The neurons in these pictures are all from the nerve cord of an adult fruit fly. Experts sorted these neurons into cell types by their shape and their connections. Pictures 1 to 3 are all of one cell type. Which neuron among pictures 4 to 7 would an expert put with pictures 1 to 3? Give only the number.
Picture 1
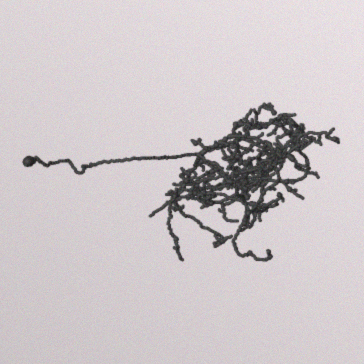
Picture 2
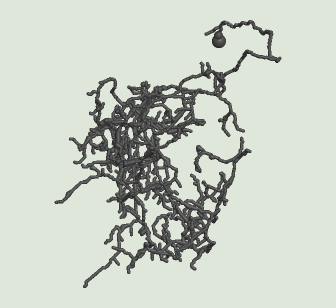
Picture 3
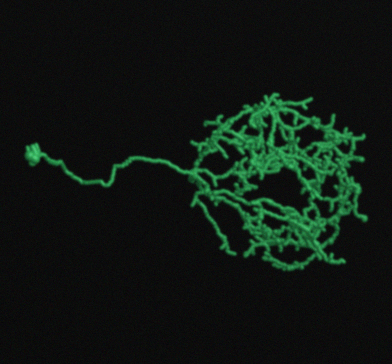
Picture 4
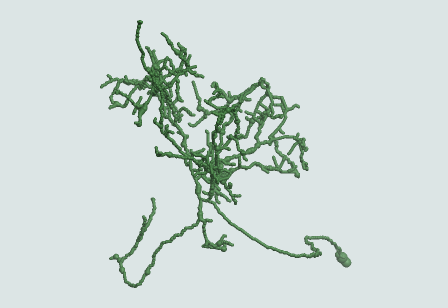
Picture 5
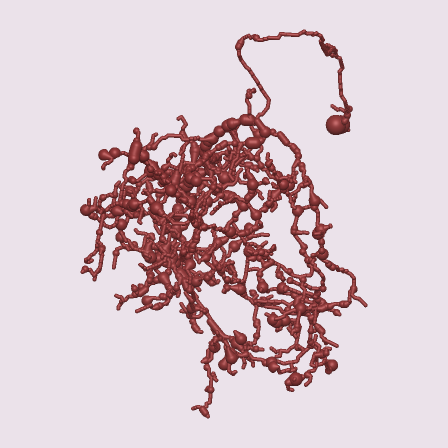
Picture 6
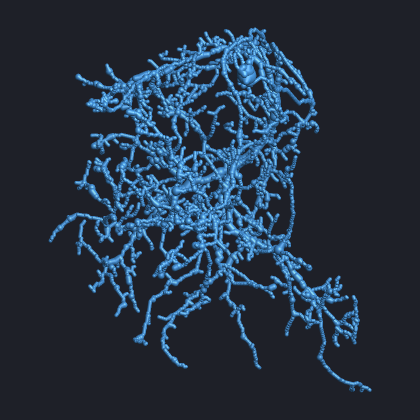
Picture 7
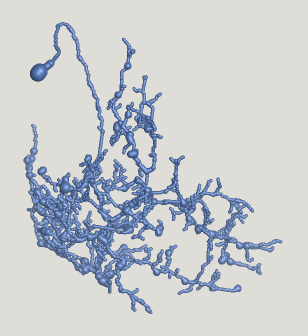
5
